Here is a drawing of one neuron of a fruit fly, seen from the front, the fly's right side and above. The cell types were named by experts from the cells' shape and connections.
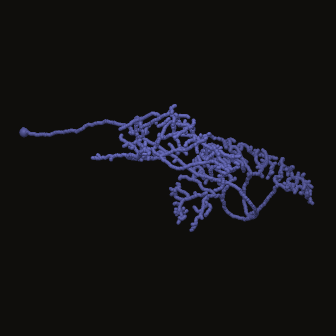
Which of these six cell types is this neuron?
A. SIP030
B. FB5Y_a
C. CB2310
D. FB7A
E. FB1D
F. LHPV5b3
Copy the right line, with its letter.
B. FB5Y_a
